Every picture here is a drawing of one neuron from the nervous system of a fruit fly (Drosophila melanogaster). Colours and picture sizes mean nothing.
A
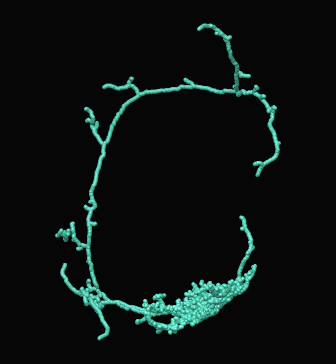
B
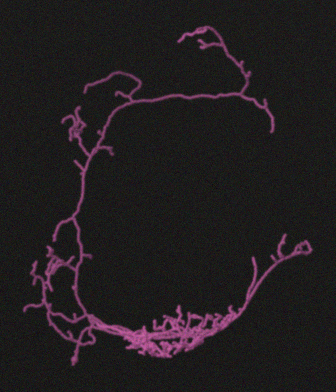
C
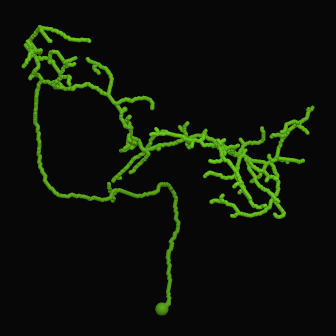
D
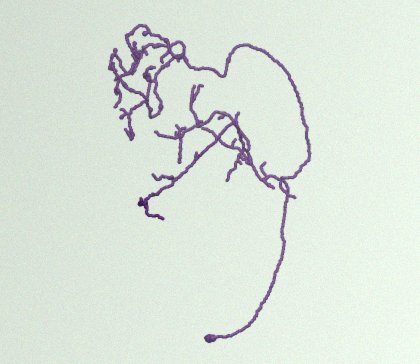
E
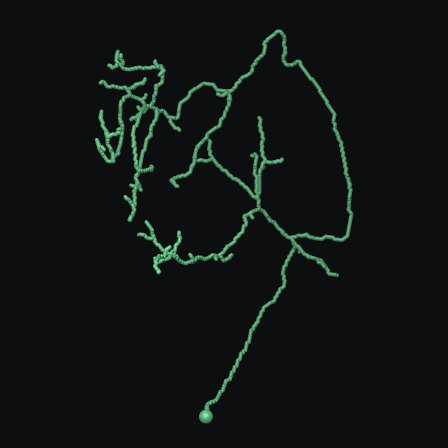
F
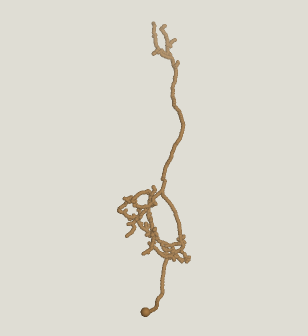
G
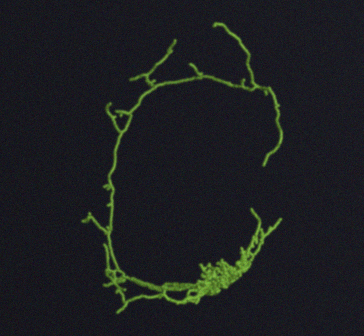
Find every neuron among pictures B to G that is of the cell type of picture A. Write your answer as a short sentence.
Picture B and picture G are of the same cell type.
